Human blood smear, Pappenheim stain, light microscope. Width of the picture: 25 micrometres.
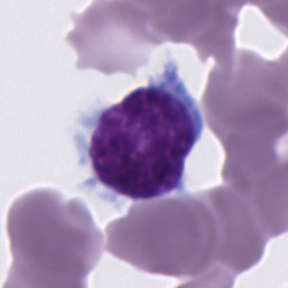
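Hairy cell, the nucleated cell at the centre of this peripheral blood smear. Its cytoplasm is scant and pale blue with no visible granules, and the rim is widest toward the upper right of the nucleus. Look along the cell edge, which bears fine, wispy, hair-like projections.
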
